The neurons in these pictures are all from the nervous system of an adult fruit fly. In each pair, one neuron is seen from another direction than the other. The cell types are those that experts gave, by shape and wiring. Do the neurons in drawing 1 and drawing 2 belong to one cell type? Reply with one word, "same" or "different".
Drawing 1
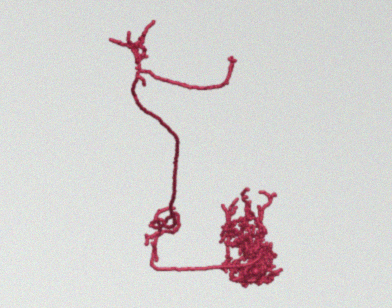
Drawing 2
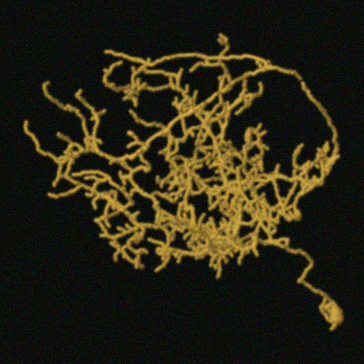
different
